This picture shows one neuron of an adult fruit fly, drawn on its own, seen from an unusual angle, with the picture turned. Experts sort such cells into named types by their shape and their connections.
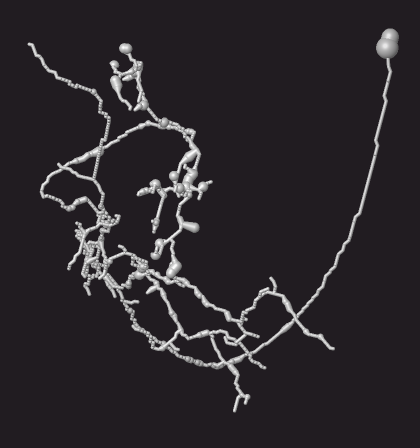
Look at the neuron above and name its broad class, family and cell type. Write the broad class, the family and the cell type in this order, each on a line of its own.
central-brain intrinsic neuron
hemilineage SLPad1_posterior
SIP045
